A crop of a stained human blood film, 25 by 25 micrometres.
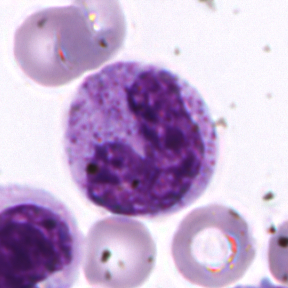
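Band neutrophil shown at the middle of the picture, with a round, smooth outline. Looking at the nucleus, it is deeply indented, and the notch opens toward the left. Fine purple granules are scattered through the cytoplasm; as far as I can see, there are no vacuoles anywhere in this band neutrophil.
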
